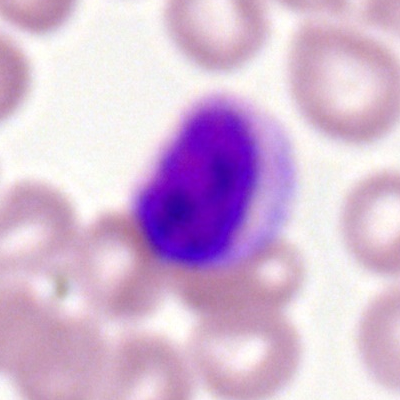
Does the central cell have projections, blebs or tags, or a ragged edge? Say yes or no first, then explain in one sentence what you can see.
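No. The cell outline is rounded and smooth.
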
